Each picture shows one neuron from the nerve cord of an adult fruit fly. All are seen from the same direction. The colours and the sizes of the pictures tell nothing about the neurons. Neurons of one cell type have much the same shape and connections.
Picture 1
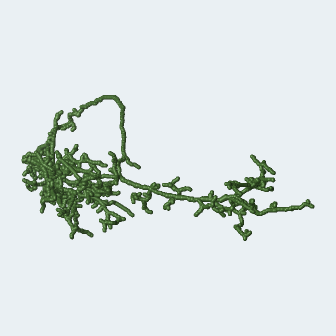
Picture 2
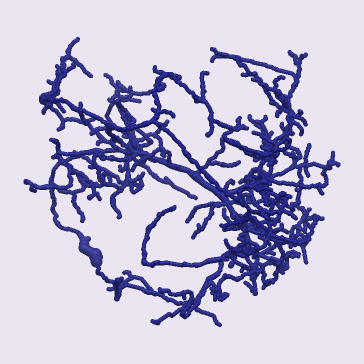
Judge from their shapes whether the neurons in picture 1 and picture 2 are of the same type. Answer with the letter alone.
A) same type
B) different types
B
